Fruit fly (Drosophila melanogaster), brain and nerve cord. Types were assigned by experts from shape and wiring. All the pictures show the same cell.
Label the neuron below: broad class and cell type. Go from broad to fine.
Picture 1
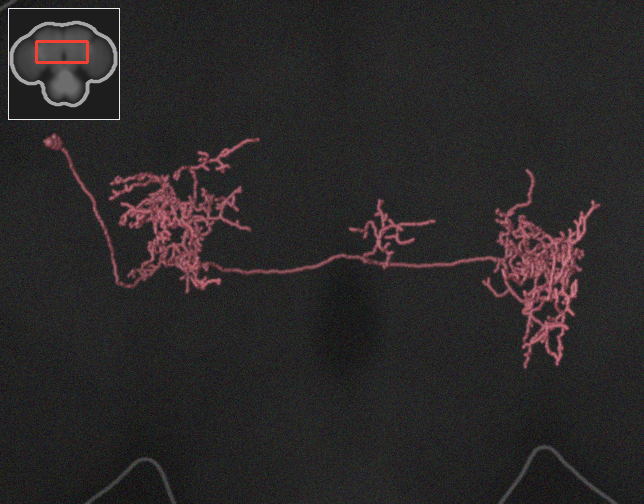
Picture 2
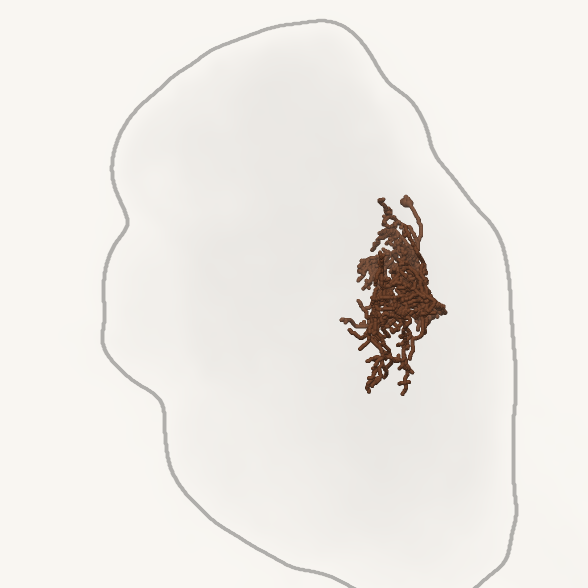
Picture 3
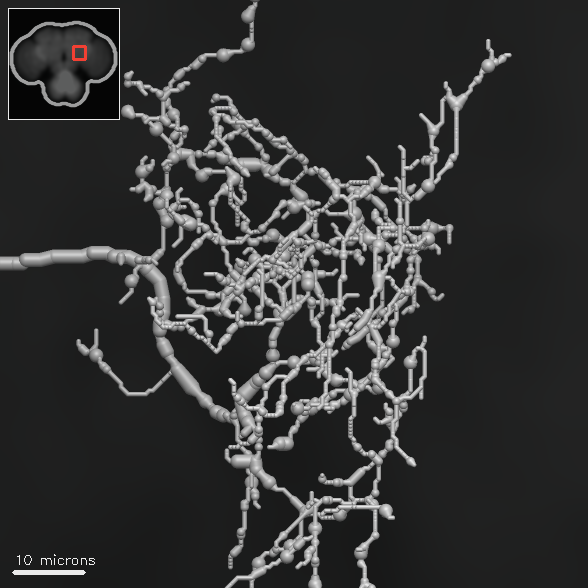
central-brain intrinsic neuron; PLP259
